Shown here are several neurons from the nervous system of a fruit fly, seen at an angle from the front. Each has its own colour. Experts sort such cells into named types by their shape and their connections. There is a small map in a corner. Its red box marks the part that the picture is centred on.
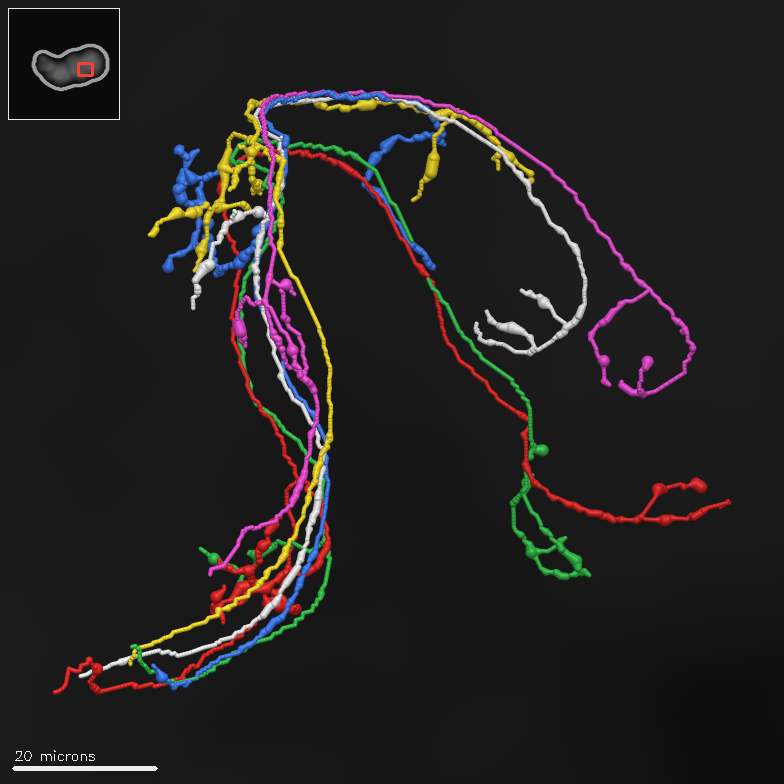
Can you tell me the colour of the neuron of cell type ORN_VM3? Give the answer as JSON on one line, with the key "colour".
{"colour": "green"}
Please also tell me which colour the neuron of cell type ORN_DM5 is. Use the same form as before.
{"colour": "magenta"}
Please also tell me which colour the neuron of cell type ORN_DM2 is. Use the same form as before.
{"colour": "white"}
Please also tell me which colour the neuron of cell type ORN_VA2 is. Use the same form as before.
{"colour": "red"}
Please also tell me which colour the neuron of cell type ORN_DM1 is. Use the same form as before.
{"colour": "yellow"}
